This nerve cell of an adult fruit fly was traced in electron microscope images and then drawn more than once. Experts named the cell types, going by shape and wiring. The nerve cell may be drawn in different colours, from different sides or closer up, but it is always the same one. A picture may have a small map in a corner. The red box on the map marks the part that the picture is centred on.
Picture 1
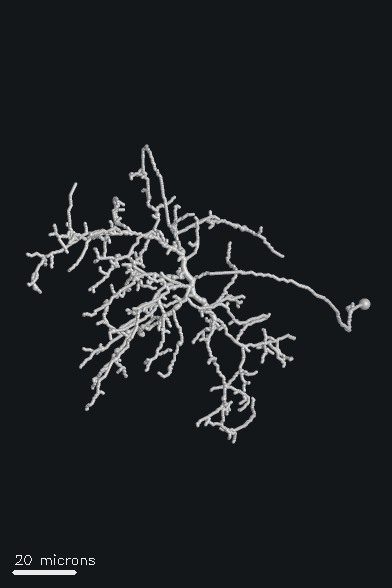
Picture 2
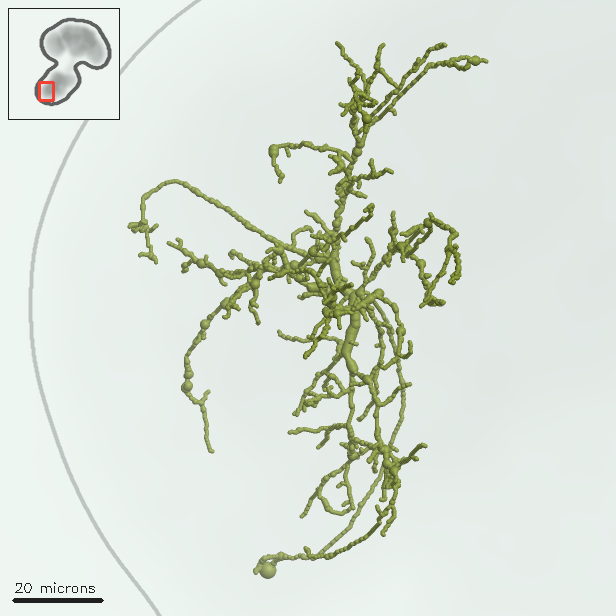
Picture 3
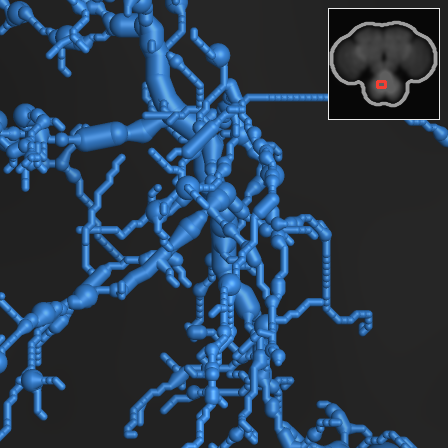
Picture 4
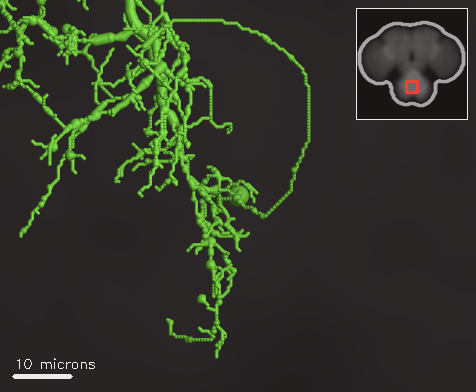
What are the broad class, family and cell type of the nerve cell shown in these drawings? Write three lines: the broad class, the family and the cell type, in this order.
nerve-cord intrinsic neuron
hemilineage 04B
IN04B107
